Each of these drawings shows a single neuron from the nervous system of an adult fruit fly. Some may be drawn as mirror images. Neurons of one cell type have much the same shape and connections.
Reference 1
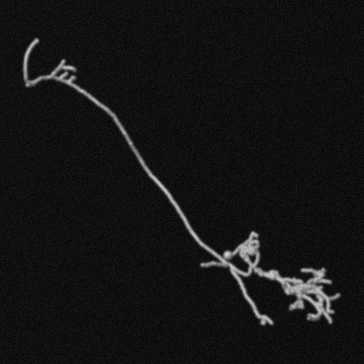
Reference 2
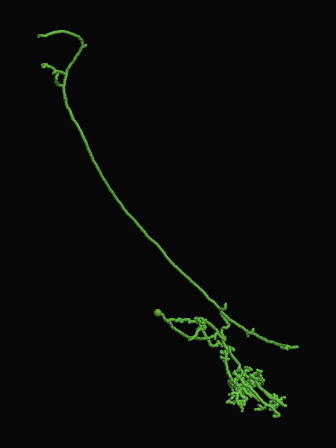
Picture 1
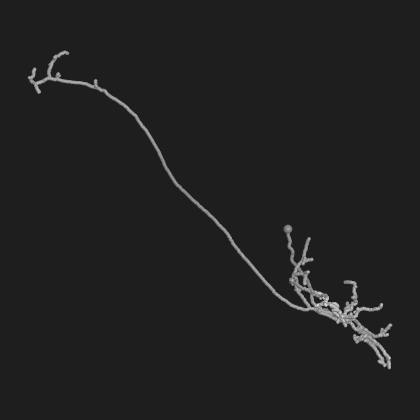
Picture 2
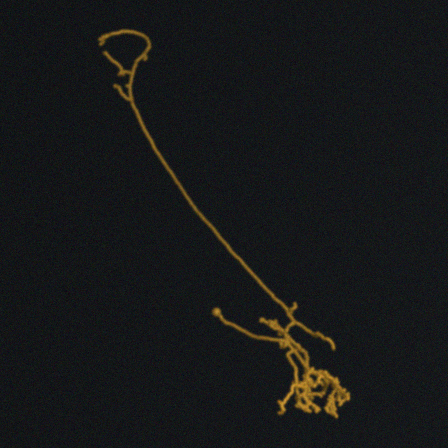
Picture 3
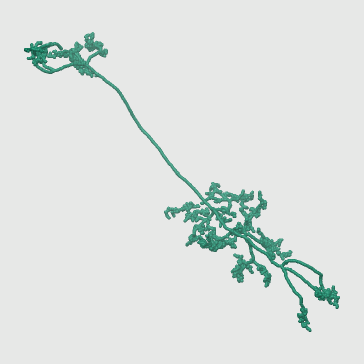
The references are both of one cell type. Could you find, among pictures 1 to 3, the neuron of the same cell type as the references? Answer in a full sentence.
The neuron in picture 2 is of the same cell type.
